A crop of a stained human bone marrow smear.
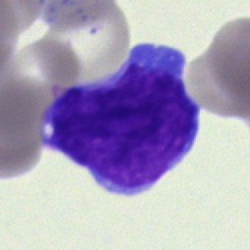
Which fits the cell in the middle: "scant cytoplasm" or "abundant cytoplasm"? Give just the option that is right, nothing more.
Scant cytoplasm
